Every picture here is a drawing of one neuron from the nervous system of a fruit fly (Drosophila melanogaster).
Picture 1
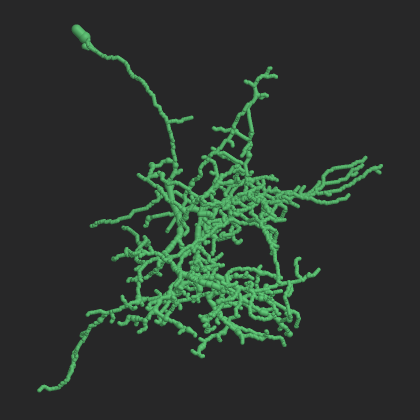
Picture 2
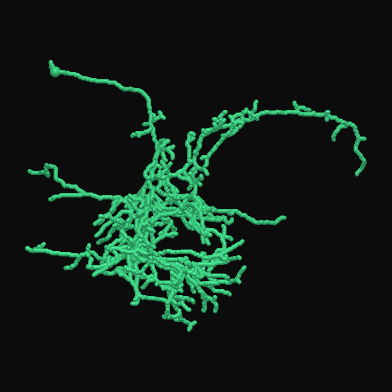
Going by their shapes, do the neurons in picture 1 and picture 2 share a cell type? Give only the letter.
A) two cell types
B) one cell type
B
